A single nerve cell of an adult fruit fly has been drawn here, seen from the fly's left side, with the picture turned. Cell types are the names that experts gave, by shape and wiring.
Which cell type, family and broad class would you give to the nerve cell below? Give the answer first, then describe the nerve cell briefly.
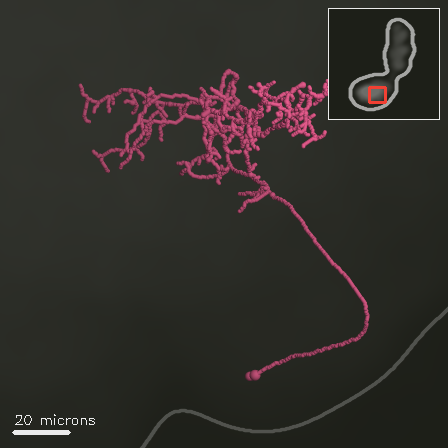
Its cell type is AMMC020. The family is hemilineage MD3. It is a central-brain intrinsic neuron. The cell body can be seen at the bottom of the picture. By the scale bar it is about 110 microns tall in this view. The picture shows dozens of branch ends.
